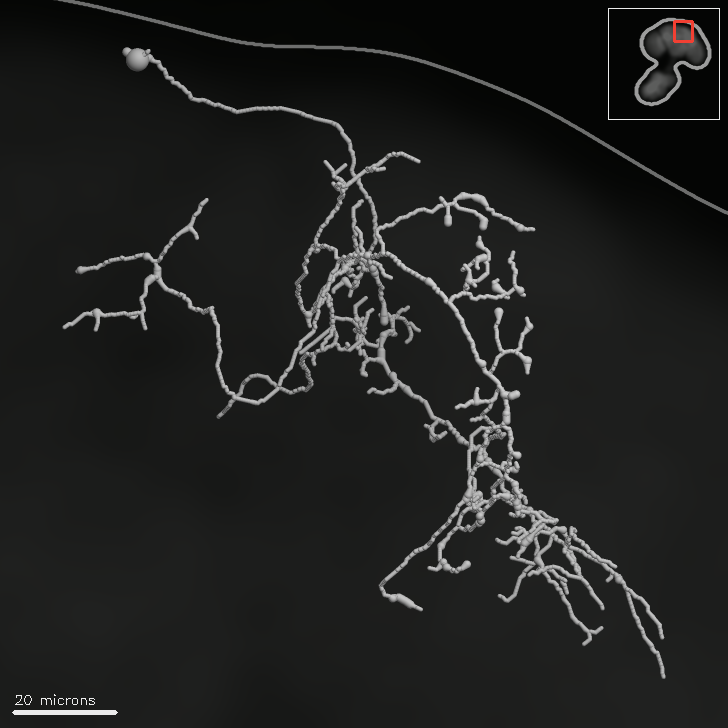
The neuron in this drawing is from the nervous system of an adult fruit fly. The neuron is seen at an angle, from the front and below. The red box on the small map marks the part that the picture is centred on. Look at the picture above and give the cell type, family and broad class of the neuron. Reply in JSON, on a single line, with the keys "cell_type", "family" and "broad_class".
{"cell_type": "CRE026", "family": "hemilineage SMPad3", "broad_class": "central-brain intrinsic neuron"}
